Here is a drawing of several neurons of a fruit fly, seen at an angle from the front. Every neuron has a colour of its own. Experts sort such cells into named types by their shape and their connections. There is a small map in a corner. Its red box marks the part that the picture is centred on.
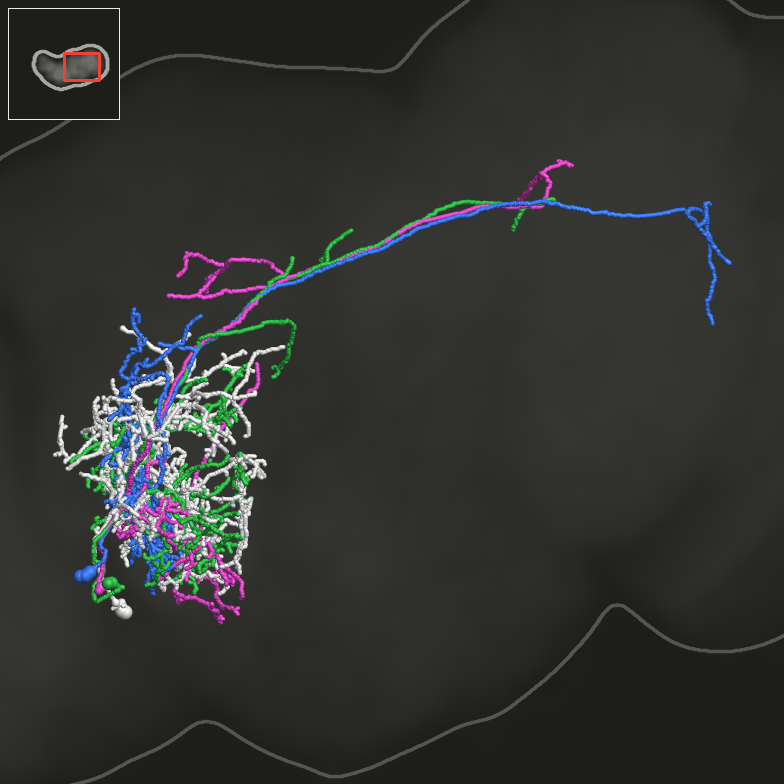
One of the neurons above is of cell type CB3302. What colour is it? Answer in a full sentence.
The colour is green.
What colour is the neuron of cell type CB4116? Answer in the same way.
The colour is blue.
